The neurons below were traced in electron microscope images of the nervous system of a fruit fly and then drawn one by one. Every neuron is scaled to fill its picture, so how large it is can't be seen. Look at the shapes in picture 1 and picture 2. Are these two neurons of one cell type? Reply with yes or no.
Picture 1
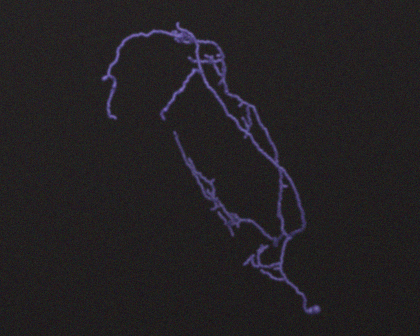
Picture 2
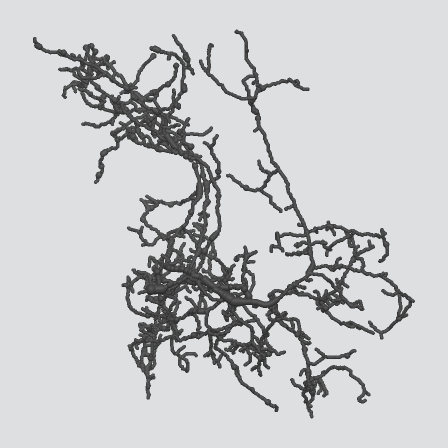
no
